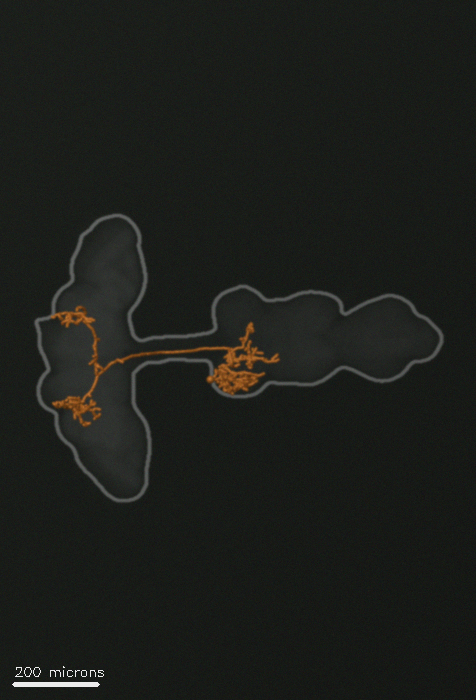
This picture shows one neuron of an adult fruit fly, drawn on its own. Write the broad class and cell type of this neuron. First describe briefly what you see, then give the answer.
It runs through the neck, between the brain and the nerve cord. The cell body can be seen in the middle of the picture. By the scale bar it is about 550 microns wide in this view. It is an ascending neuron. The cell type is ANXXX109.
